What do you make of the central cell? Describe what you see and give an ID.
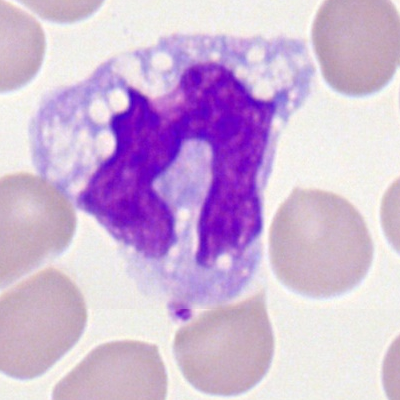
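The nucleus is one folded mass shaped like an upside-down U, its pale gap between the two limbs opening downward. Its purple chromatin is mottled and lacy. Abundant pale grey-blue cytoplasm holds many small clear round vacuoles, mostly along the upper edge. So, a monocyte.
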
